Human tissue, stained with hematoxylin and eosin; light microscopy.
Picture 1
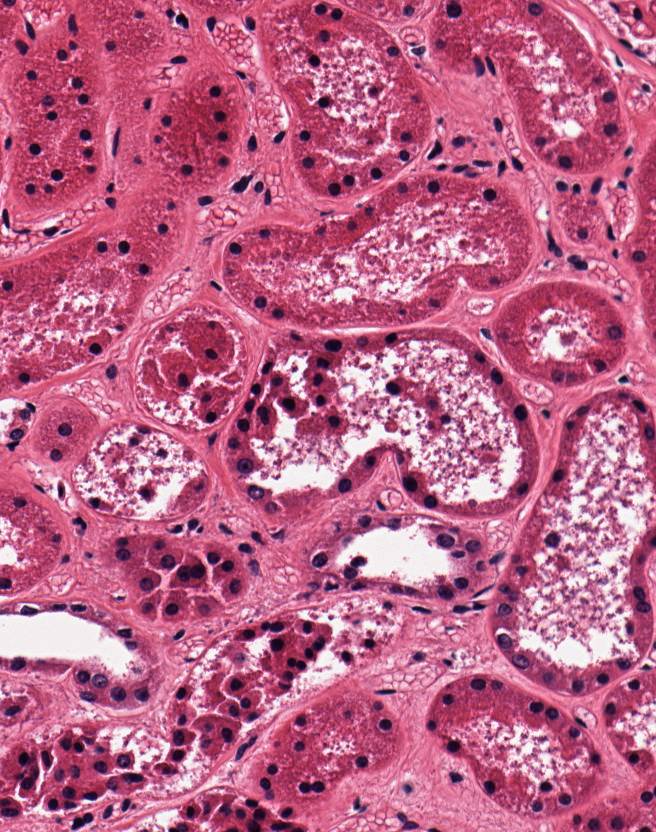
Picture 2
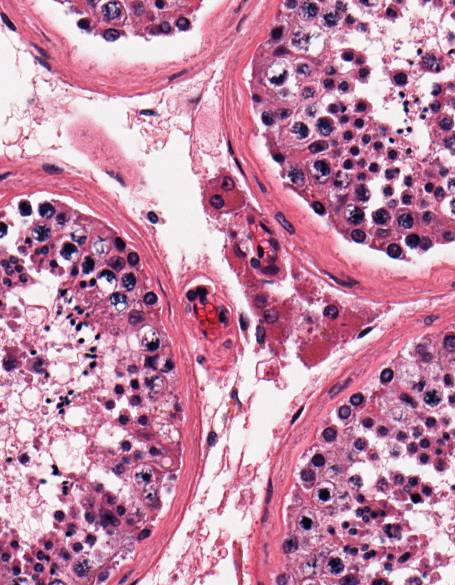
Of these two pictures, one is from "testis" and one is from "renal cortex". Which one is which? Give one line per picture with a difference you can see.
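Picture 1 – renal cortex. The tubules are lined by a single layer of cuboidal to low columnar cells.
Picture 2 – testis. The tubules are packed with many layers of rounded cells with dark round nuclei.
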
